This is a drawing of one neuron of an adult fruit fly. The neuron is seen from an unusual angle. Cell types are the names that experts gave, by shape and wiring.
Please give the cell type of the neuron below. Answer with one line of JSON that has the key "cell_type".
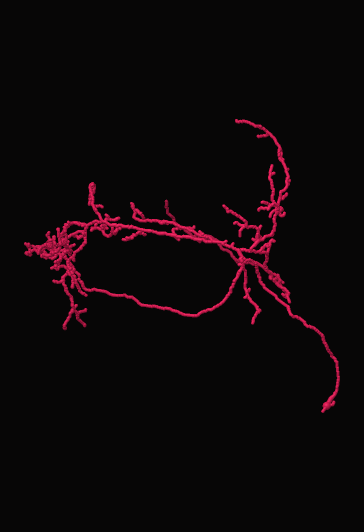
{"cell_type": "CL089_b"}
